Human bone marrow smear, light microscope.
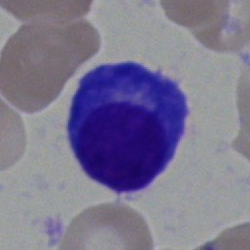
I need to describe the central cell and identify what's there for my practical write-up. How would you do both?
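This one strikes me as roughly round, though the edge at the upper right is slightly irregular and frayed. The cytoplasm makes a broader band above the nucleus than below it, and just above the nucleus there's a paler zone. I can't make out any granules in the cytoplasm. So this is a plasma cell.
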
